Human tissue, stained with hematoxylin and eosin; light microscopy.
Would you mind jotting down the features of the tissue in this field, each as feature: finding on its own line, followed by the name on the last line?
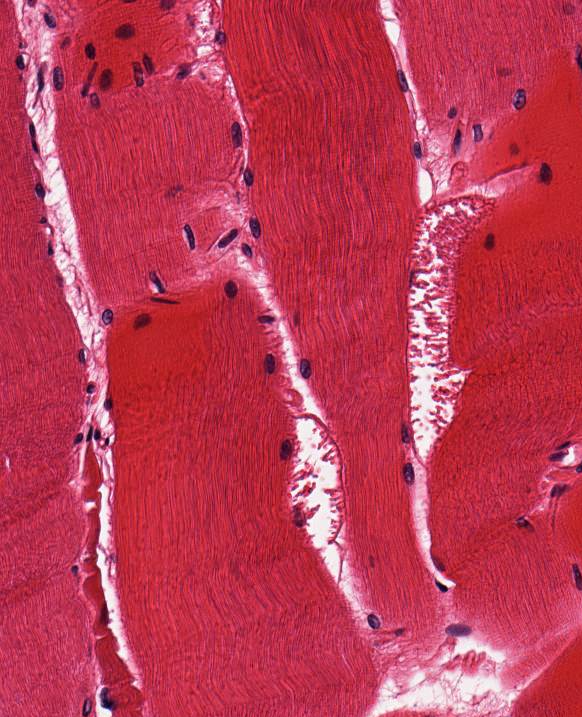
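Striations: fine, across fibre width
Nuclei: dark, oval, at fibre edges
Fibres: broad, unbranched in field
Cytoplasm: deep red-pink
Name: skeletal muscle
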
